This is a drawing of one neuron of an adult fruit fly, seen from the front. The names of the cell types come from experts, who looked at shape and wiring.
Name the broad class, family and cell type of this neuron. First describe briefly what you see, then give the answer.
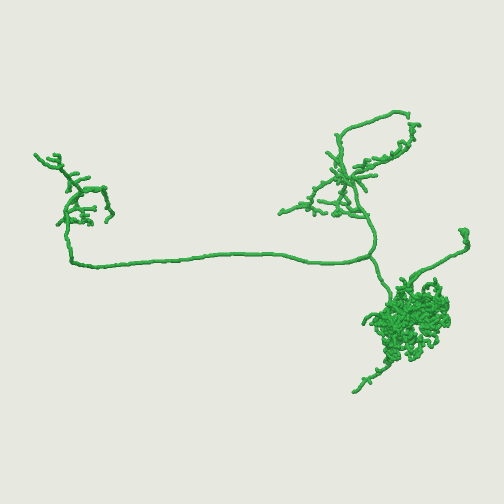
Dozens of branch ends can be seen. In this view it is wider than it is tall. This is a central-brain intrinsic neuron. Its family is hemilineage VLPl&d1_lateral. Its cell type is AVLP257.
